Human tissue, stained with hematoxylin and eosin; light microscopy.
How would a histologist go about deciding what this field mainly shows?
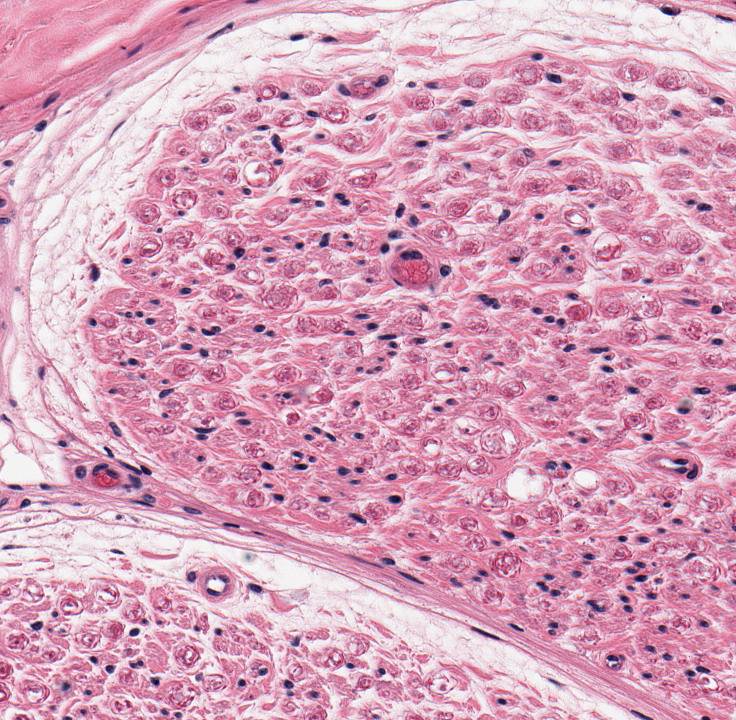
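This field is mainly a nerve fascicle. First, the fibres are cut across into small round profiles, each a central pink core in a pale ring.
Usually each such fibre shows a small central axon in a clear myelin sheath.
Second, small dark nuclei lie evenly between them. Third, a thin layer of flattened cells with elongated nuclei wraps the large bundle.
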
